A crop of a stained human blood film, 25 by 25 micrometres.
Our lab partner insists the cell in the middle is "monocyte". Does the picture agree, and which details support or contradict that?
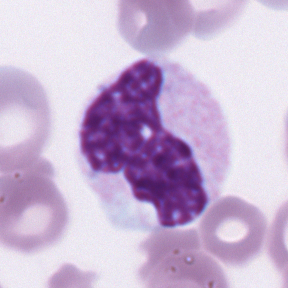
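The name monocyte is not correct; this cell is a segmented neutrophil. The deciding feature is the pale pinkish-lilac cytoplasm.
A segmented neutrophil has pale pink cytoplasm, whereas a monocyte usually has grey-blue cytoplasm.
The size of the cell, about 15 by 13 micrometres, also suits a segmented neutrophil.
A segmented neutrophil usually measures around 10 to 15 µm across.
The absence of visible nucleoli would fit either name.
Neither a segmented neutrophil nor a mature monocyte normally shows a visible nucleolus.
The nucleus is elongated, with a lumpy, indented border, and lies diagonally from upper left to lower right; its dark purple chromatin is clumped, with small paler gaps between the clumps. A red cell touches the cell's edge at the lower right.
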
